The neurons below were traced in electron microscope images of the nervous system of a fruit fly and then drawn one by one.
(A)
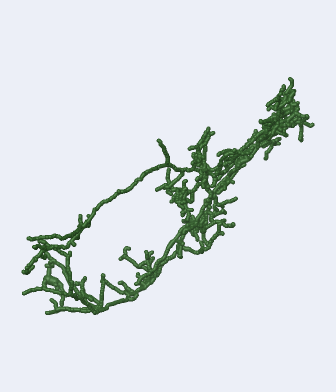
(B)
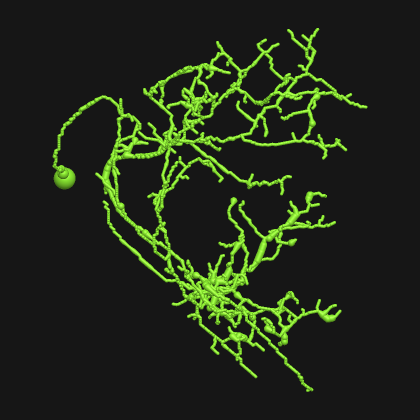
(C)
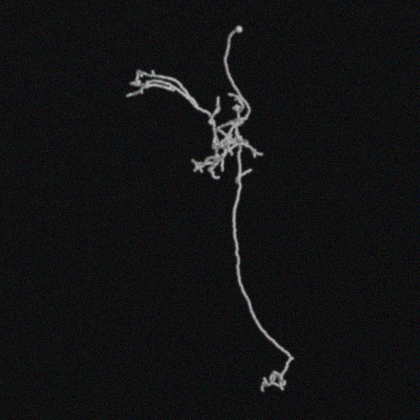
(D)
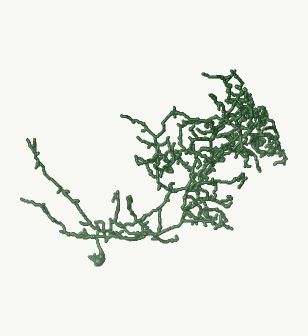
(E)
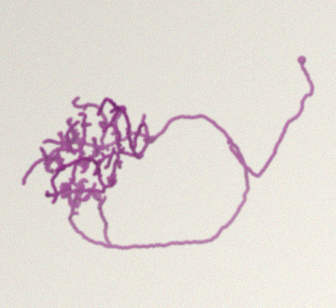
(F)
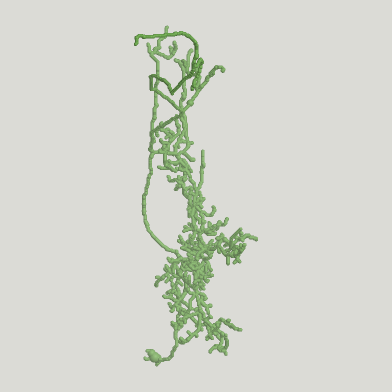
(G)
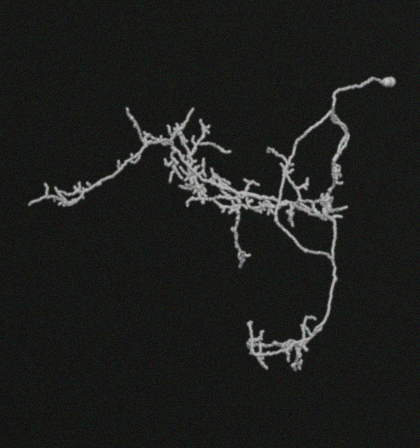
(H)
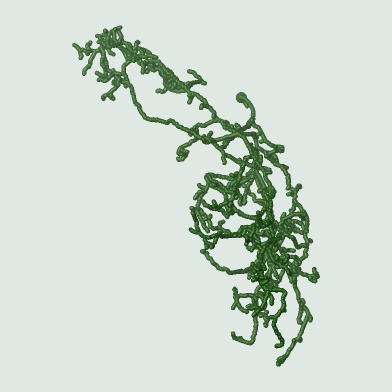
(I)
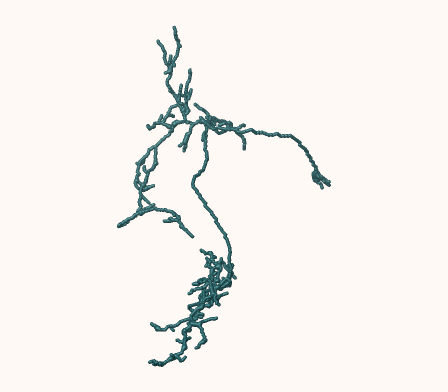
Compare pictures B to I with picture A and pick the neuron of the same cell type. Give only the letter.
D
